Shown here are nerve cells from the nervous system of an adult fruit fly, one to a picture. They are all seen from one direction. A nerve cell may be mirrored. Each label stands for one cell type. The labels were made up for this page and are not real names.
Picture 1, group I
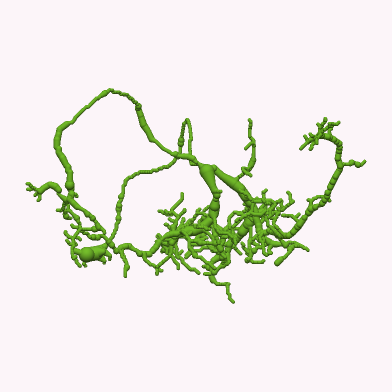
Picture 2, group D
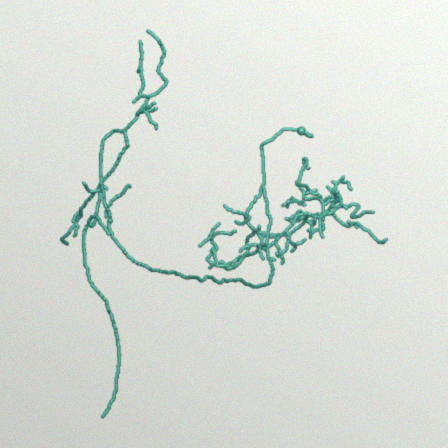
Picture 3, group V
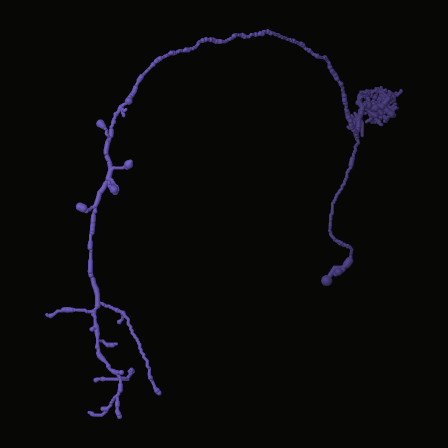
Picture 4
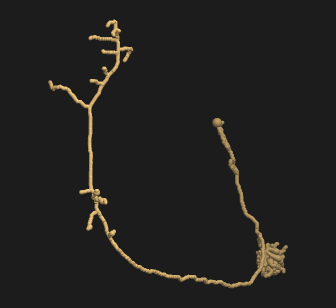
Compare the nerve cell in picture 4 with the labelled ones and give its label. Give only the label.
group V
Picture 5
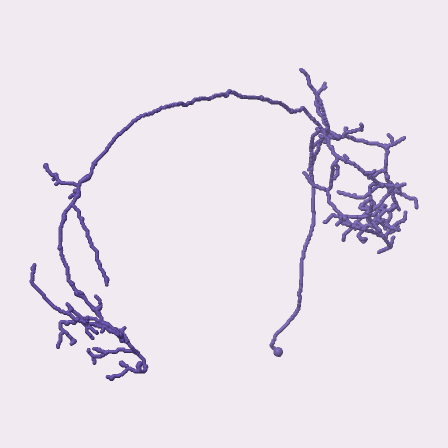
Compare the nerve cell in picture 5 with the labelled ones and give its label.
group D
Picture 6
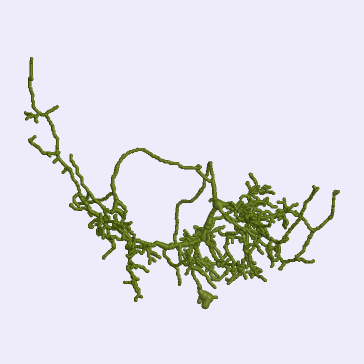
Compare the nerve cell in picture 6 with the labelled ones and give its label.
group I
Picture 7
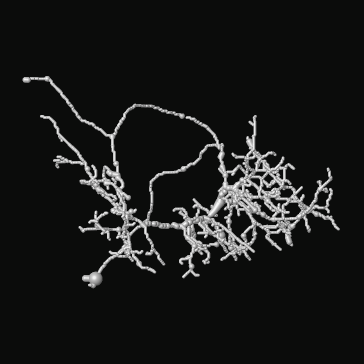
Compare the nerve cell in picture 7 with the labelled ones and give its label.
group I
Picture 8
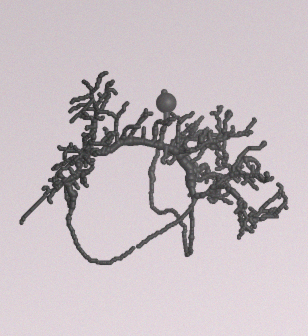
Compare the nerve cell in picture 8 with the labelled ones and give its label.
group I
